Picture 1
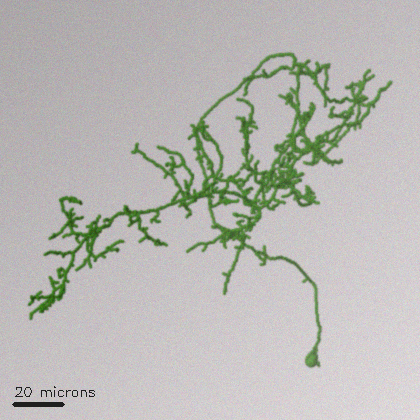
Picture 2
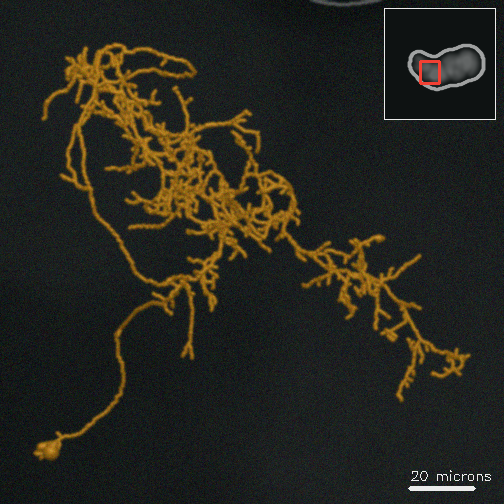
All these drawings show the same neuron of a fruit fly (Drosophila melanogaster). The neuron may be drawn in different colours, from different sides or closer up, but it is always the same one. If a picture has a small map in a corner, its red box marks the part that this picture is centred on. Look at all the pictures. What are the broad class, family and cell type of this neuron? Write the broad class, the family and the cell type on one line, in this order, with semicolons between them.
nerve-cord intrinsic neuron; hemilineage 12A; IN12A034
